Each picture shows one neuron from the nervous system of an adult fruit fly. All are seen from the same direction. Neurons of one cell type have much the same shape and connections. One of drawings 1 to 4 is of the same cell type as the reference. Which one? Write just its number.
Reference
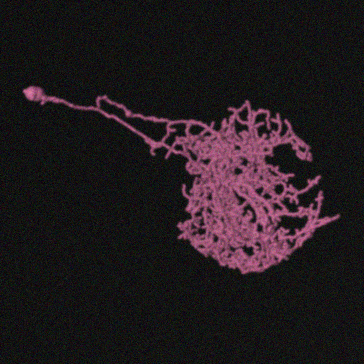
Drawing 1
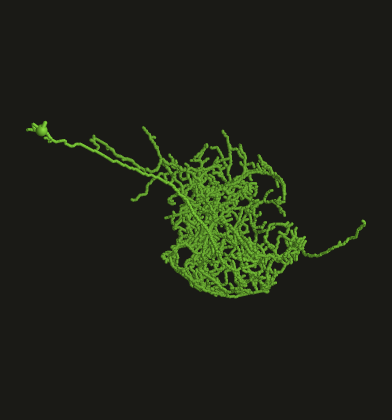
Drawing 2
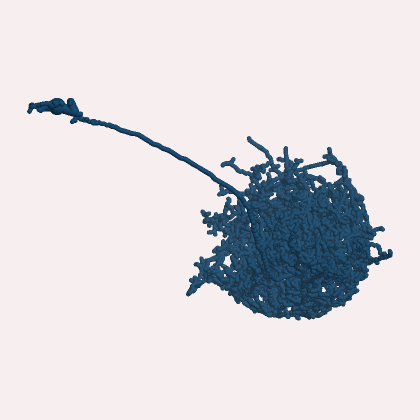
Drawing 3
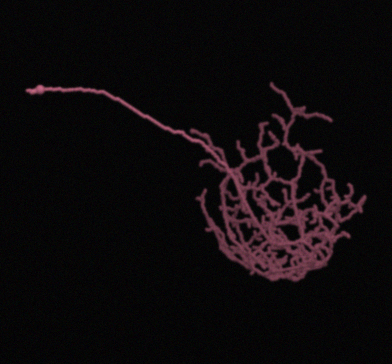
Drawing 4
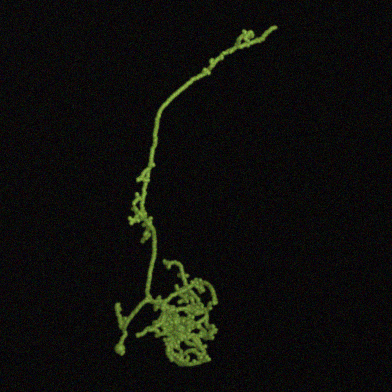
1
